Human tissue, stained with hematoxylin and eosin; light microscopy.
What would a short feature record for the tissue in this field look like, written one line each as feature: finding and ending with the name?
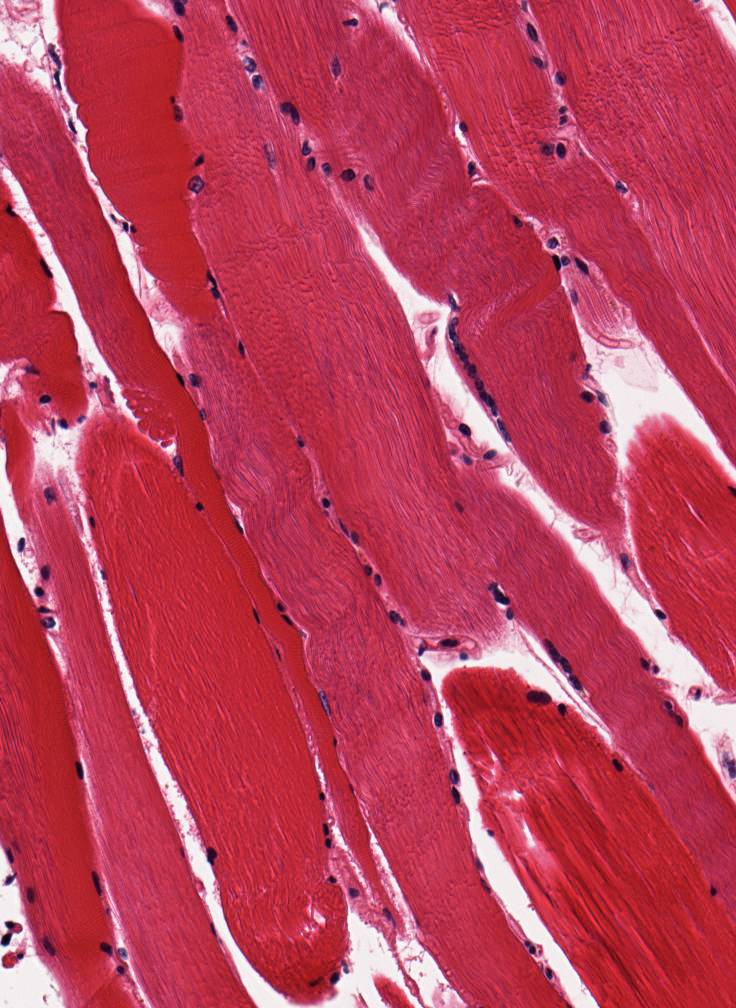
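Fibres: long, parallel, diagonal upper left to lower right, whole field
Nuclei: small, dark, at fibre edges, not centres
Number: many per fibre, strung along its length
Staining: some fibres deeper, more uniform red than paler neighbours
Tissue: skeletal muscle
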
